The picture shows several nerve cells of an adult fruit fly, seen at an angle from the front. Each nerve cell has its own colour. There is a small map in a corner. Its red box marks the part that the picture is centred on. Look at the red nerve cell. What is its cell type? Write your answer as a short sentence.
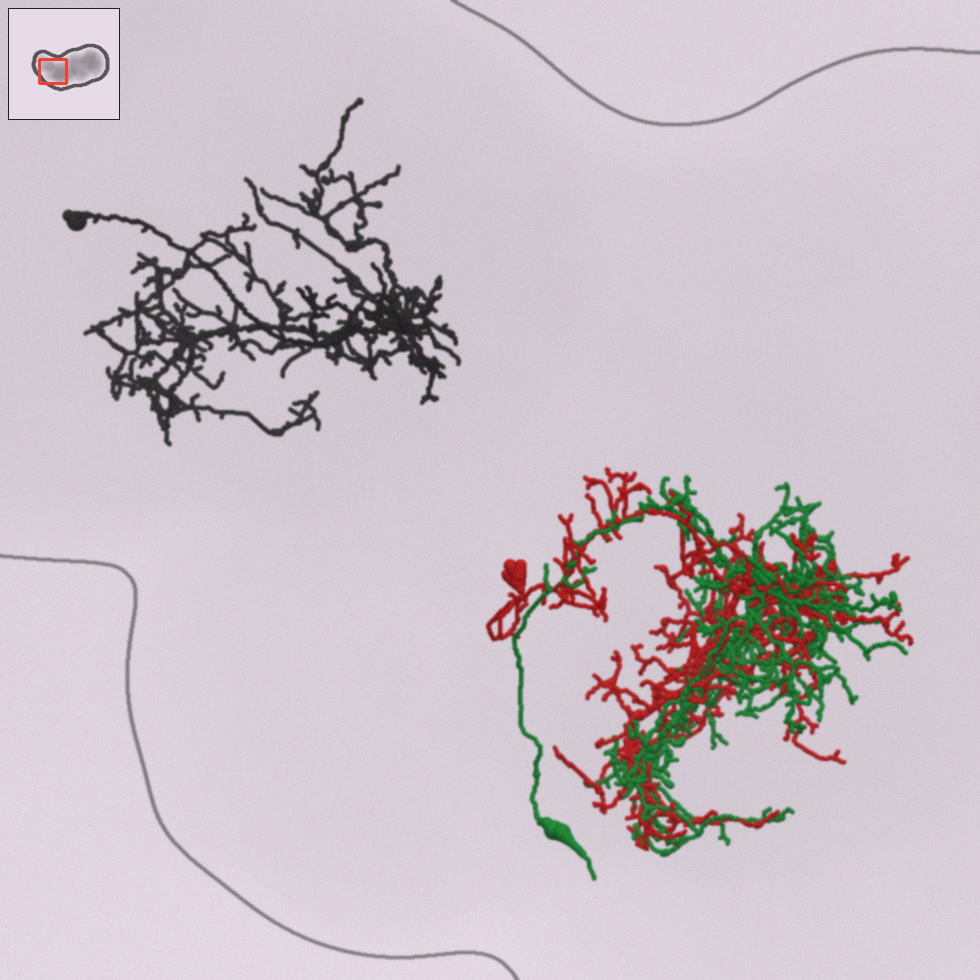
The cell type is IN12B024_b.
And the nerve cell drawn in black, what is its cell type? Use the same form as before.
The cell type is IN12B024_a.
